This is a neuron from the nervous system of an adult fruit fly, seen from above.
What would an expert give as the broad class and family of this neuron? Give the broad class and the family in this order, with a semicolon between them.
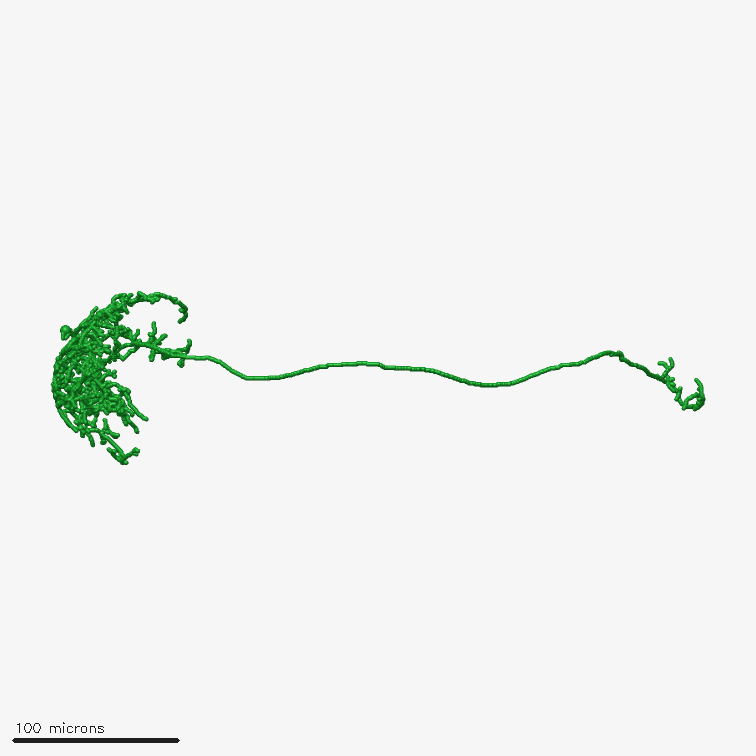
central-brain intrinsic neuron; hemilineage VLPl&p2_lateral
